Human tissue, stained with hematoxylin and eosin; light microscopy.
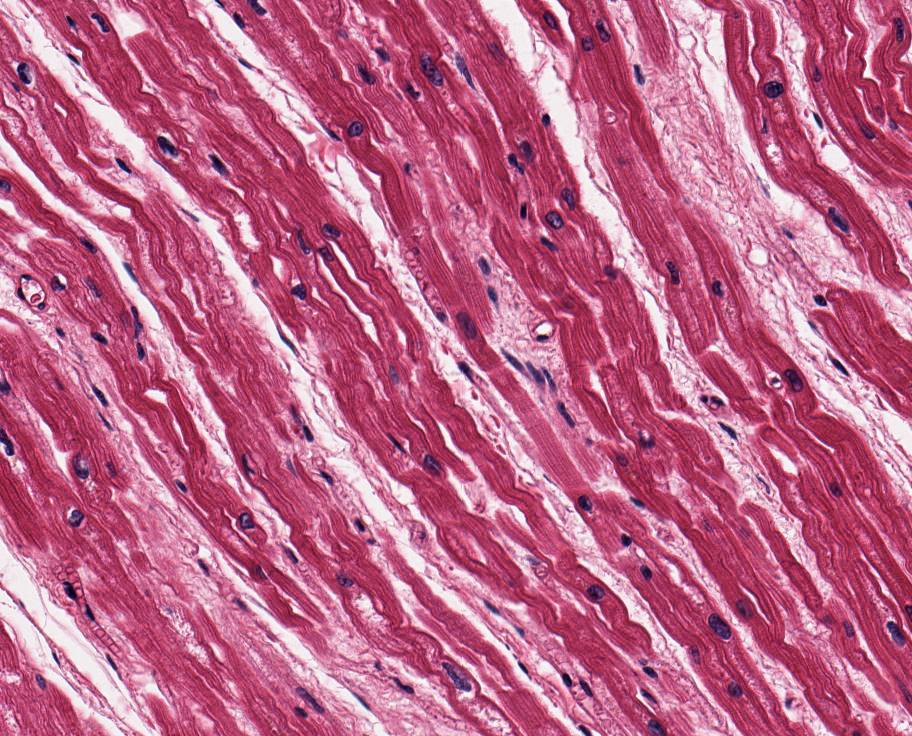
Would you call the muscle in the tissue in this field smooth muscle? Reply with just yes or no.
No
